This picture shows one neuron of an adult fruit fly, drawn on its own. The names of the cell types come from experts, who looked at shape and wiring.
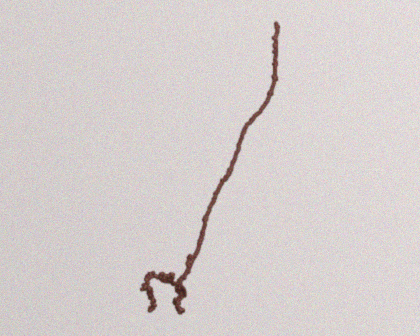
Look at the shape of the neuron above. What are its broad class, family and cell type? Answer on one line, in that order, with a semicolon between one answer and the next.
sensory neuron entering the brain; class mechanosensory; JO-CL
